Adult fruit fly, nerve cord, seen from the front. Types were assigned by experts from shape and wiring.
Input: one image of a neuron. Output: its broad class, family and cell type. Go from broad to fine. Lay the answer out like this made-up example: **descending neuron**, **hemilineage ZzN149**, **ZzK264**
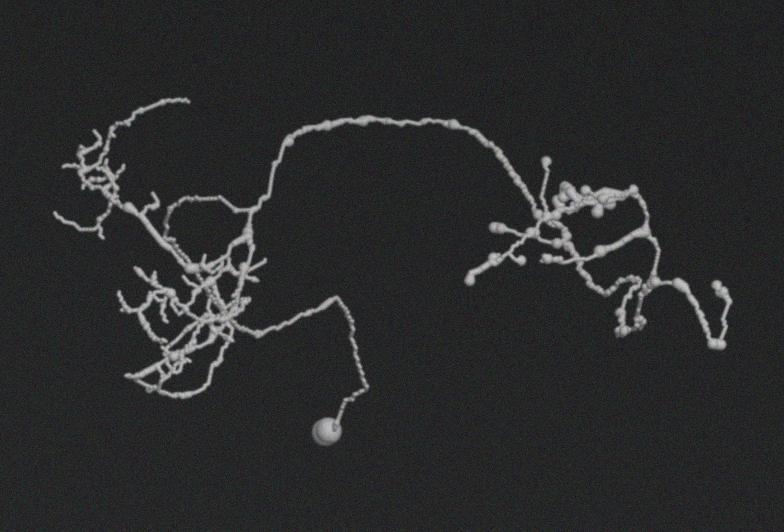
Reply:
**nerve-cord intrinsic neuron**, **hemilineage 06A**, **IN06A083**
